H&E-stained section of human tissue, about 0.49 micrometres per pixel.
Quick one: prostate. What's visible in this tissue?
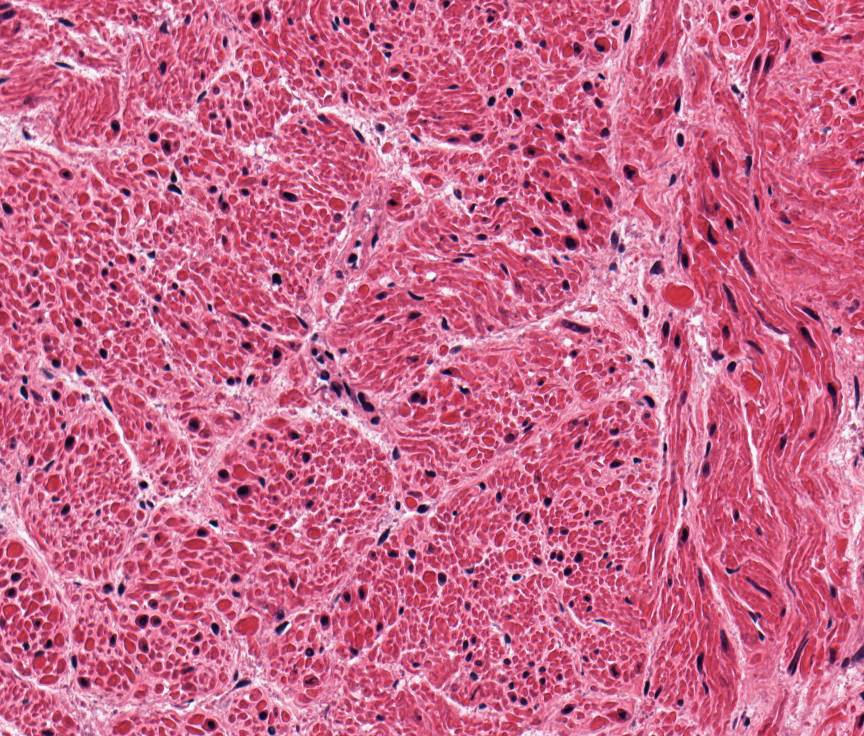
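Smooth muscle bundles throughout, cross-cut left and centre, lengthwise on the right. Any cross-cut nucleus is a dark central dot. The lengthwise cells run top to bottom, roughly, with cigar-shaped dark nuclei. Thin pale pink connective tissue splits the cross-cut muscle into irregular groups.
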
